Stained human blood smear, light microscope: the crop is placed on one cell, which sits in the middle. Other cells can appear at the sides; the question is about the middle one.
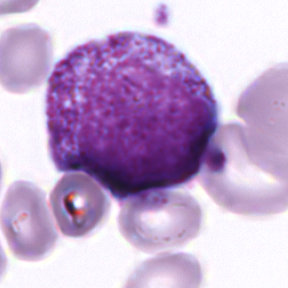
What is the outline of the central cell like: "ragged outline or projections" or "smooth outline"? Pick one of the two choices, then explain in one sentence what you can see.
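Smooth outline. The cell outline is roughly round with a smooth edge.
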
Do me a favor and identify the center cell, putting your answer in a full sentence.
The centrally positioned cell in the crop represents a myelocyte.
